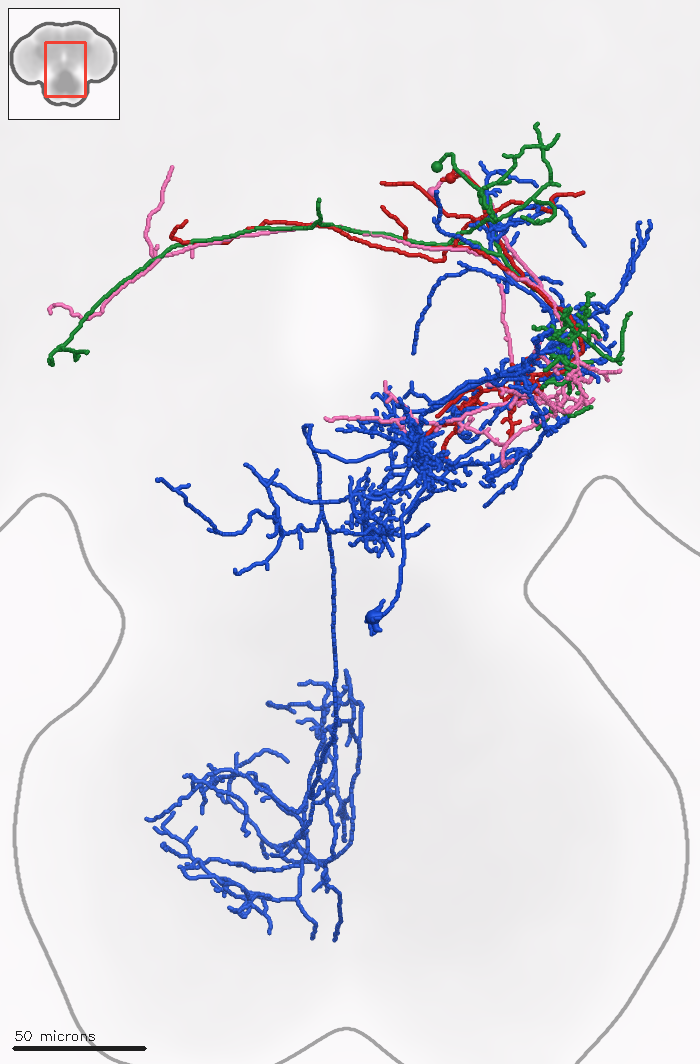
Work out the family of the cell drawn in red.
hemilineage DM4_ventral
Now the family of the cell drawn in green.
hemilineage DM4_ventral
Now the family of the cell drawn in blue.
hemilineage MX3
